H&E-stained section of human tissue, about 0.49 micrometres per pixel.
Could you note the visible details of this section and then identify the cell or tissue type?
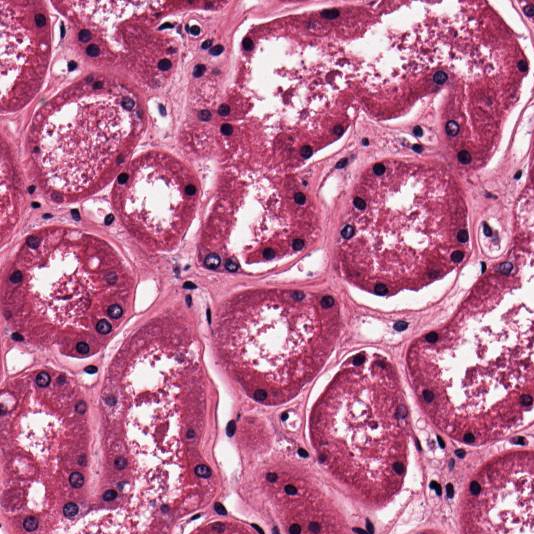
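A single layer of cuboidal to low columnar epithelial cells lines each tubule. These lining cells have abundant cytoplasm that is deeply pink and granular. Their nuclei are round and dark, sitting toward the base of each cell. Within a tubule, the borders between neighbouring epithelial cells are indistinct. This section is renal cortex.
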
